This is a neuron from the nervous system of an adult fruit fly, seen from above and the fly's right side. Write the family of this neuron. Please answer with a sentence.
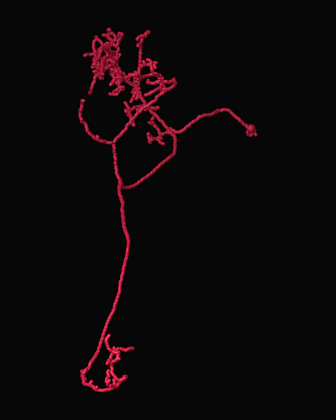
The family is hemilineage VLPl&d1_dorsal.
